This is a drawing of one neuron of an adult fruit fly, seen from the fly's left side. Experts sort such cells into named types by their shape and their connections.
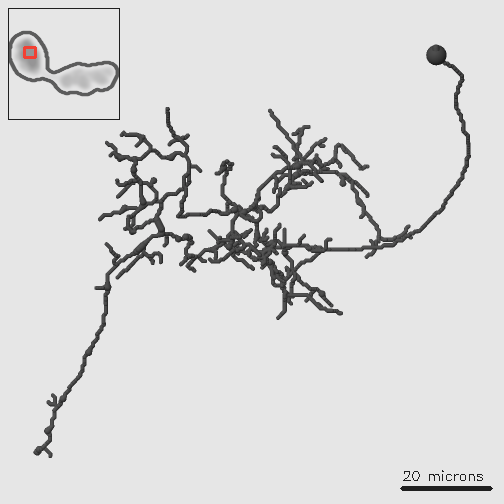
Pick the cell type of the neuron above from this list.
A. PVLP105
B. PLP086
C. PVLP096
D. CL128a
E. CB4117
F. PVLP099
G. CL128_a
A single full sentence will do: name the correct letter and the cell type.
Option A, which reads PVLP105, is the cell type of the neuron.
